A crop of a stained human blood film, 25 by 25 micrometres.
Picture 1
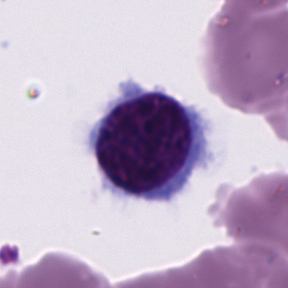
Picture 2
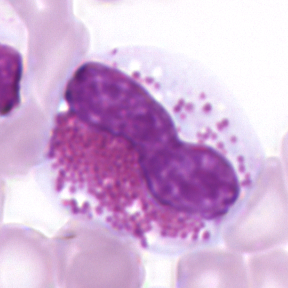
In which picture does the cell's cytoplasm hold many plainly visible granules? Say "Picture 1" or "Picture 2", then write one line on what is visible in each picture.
Picture 2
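Picture 1: No granules are seen in the cytoplasm.
Picture 2: The cytoplasm holds many round, evenly sized, reddish-pink granules.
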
